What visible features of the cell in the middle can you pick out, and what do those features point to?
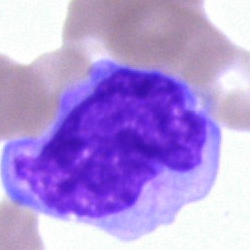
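Outline irregular, margins uneven and angular. Nucleus irregular and folded, filling most of the cell. Cytoplasm pale blue, widest at lower right. Monocyte.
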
